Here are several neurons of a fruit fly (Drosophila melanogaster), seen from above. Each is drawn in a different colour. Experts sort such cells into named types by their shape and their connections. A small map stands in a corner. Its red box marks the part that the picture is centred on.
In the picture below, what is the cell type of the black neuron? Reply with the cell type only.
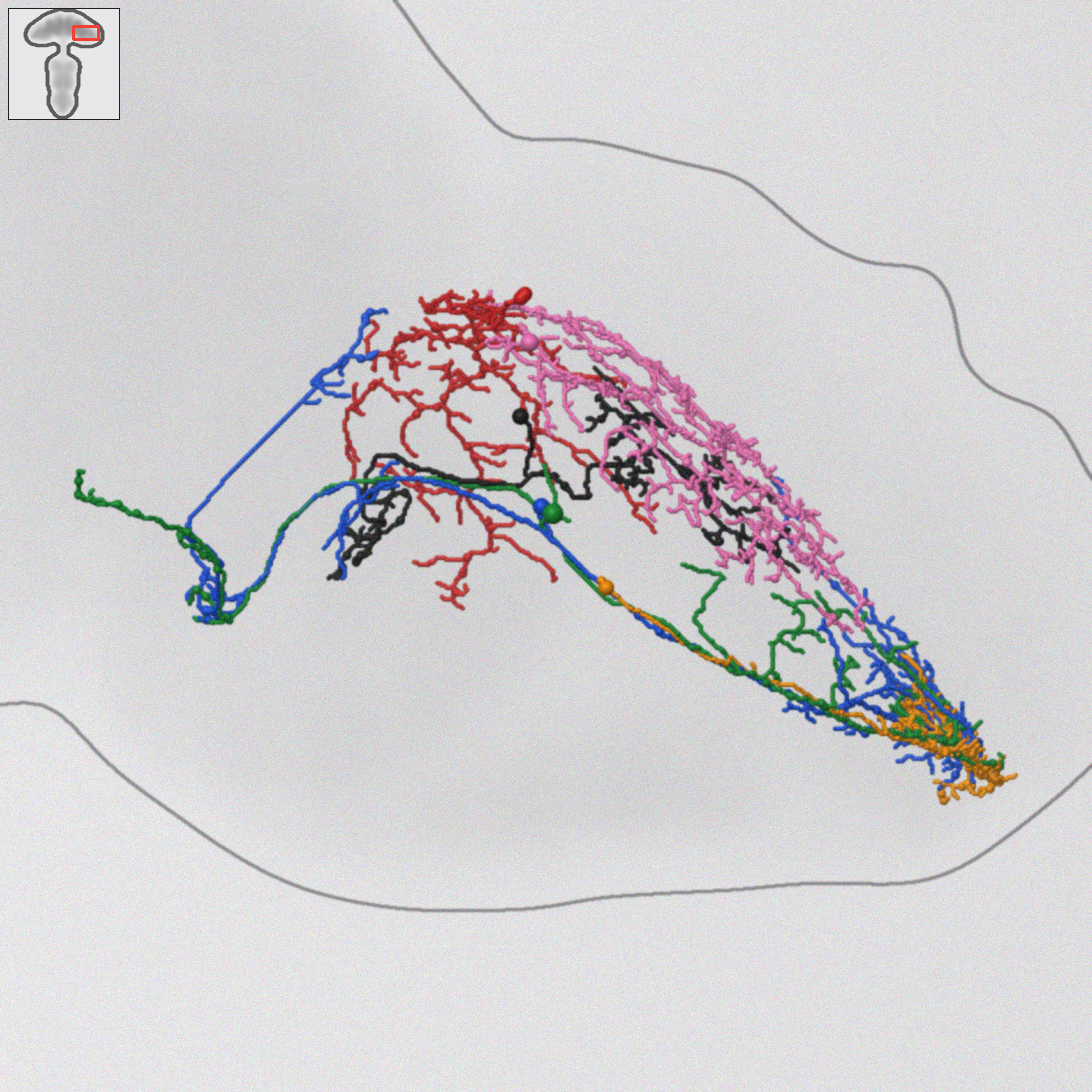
MeLo5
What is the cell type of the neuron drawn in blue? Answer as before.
MeVP14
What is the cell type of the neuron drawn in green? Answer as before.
MeVP15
